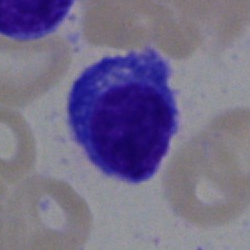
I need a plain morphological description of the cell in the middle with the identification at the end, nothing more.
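You've got deep blue cytoplasm here, widest on the upper left side of the nucleus, with a paler zone just above the nucleus. Small blunt projections stand out along the upper right margin. The chromatin is dense and dark purple. That's a plasma cell.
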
